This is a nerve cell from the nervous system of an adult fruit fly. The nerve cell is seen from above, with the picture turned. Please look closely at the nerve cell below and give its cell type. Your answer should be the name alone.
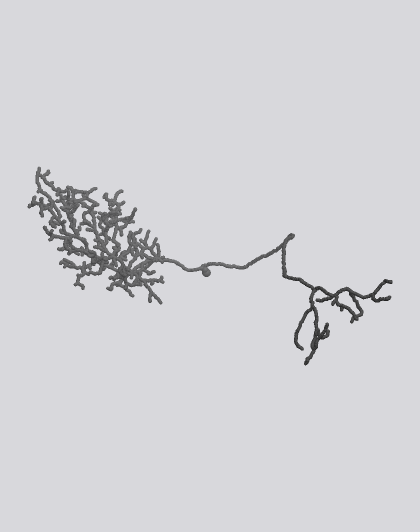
MeVP64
